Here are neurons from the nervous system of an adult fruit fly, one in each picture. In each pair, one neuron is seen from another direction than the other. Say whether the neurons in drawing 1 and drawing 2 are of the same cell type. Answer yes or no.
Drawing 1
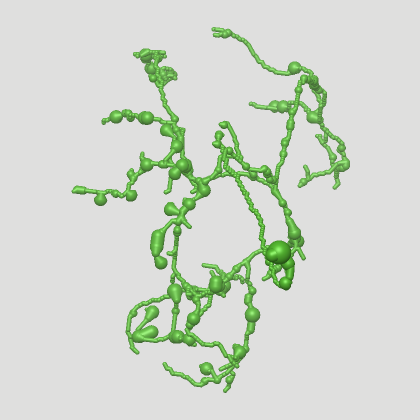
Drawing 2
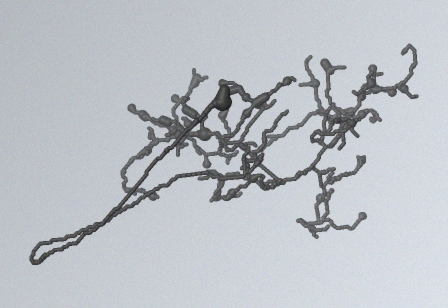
yes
